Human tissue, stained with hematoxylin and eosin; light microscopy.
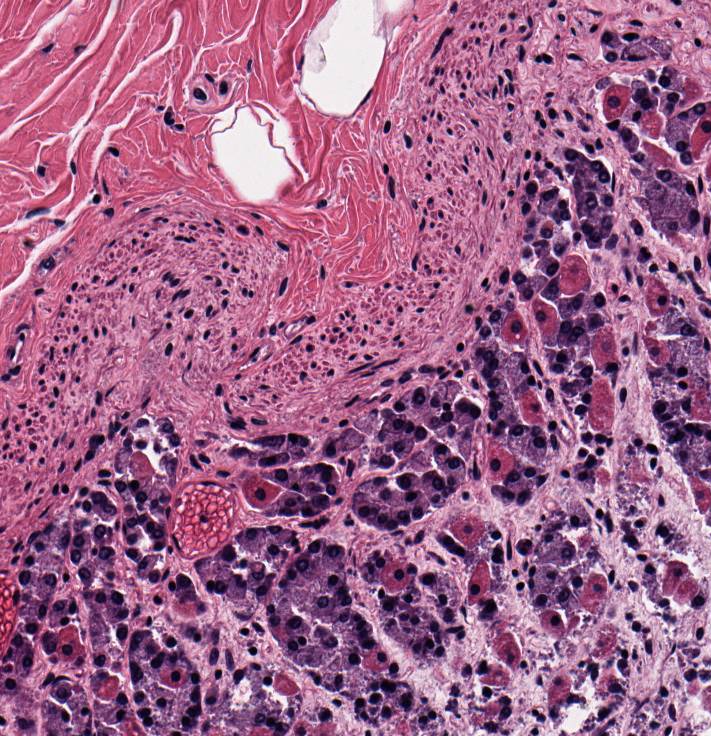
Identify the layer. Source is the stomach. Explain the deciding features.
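These are fundic glands. In the cellular area the cells sit in nests and cords, parted by thin pale pink fibrous strands, and their nuclei are round, dark and fairly uniform. Many have dark purple, granular cytoplasm, and scattered among them are larger cells with smooth pink cytoplasm and a single round nucleus.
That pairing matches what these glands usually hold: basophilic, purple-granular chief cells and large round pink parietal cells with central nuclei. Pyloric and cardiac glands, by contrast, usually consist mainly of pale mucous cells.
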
